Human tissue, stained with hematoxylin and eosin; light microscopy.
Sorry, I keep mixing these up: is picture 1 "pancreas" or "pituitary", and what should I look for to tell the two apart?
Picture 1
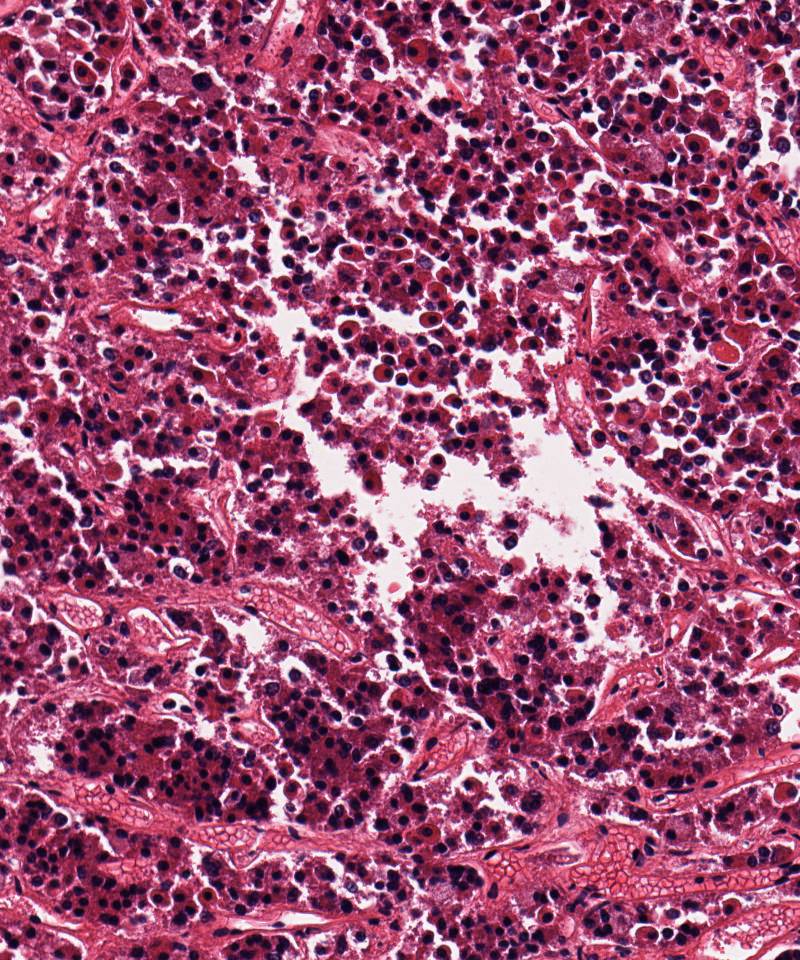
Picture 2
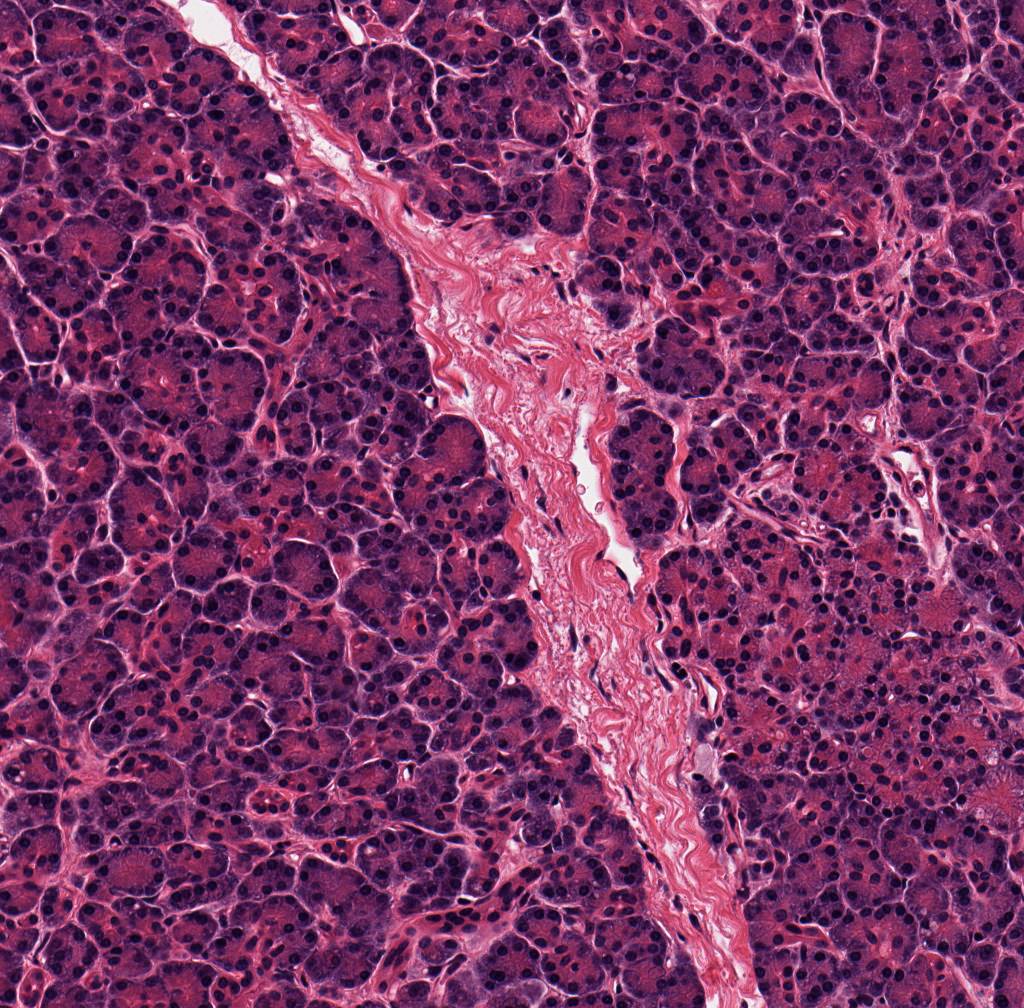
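Of the two, the pituitary is picture 1 and the pancreas is picture 2. Picture 1 is filled by densely packed cells in sheets and nests, forming no glands or tubules, with only scant stroma in thin vascular septa between the nests.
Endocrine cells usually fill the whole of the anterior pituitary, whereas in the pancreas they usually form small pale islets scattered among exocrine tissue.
Outside a band, picture 2 is instead filled with closely packed small rounded acini separated only by thin, delicate strands of pale stroma. The nuclei in picture 1 are small, round, dark and fairly uniform, while in picture 2 round dark nuclei sit toward the base of each acinar cell. The cytoplasm differs too: many picture 1 cells have plentiful, strongly eosinophilic cytoplasm whose depth of pink-red varies between cells, whereas acinar cytoplasm is purple near the base and pinker toward the centre of each acinus.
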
